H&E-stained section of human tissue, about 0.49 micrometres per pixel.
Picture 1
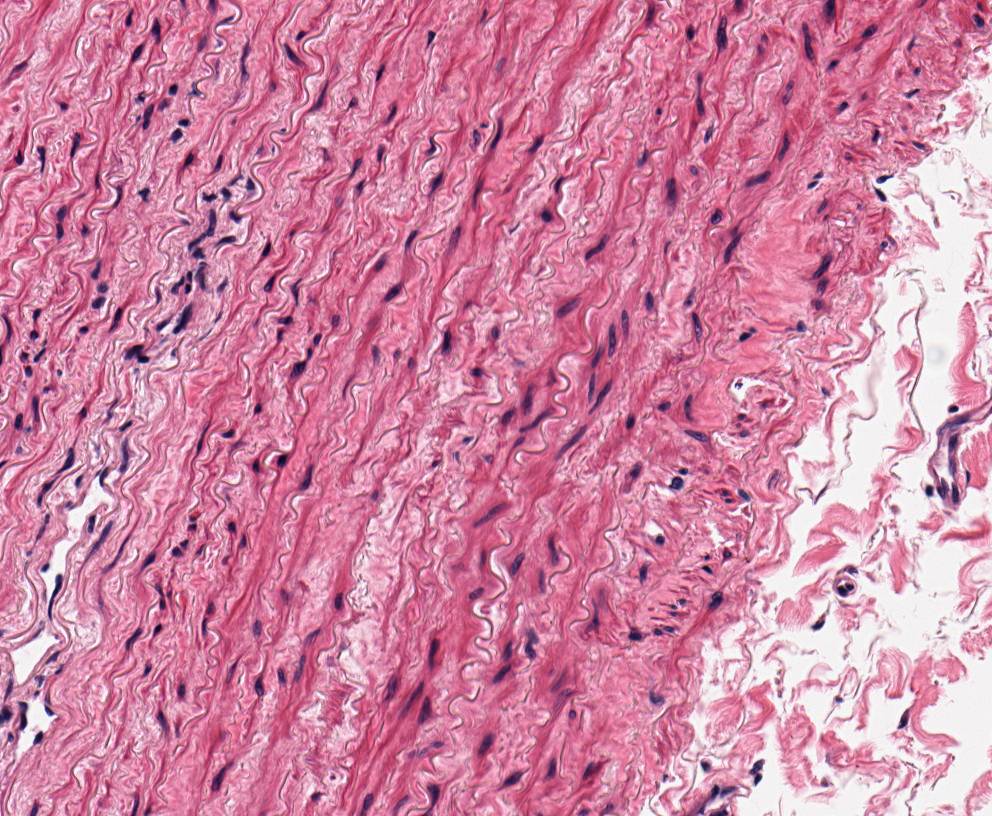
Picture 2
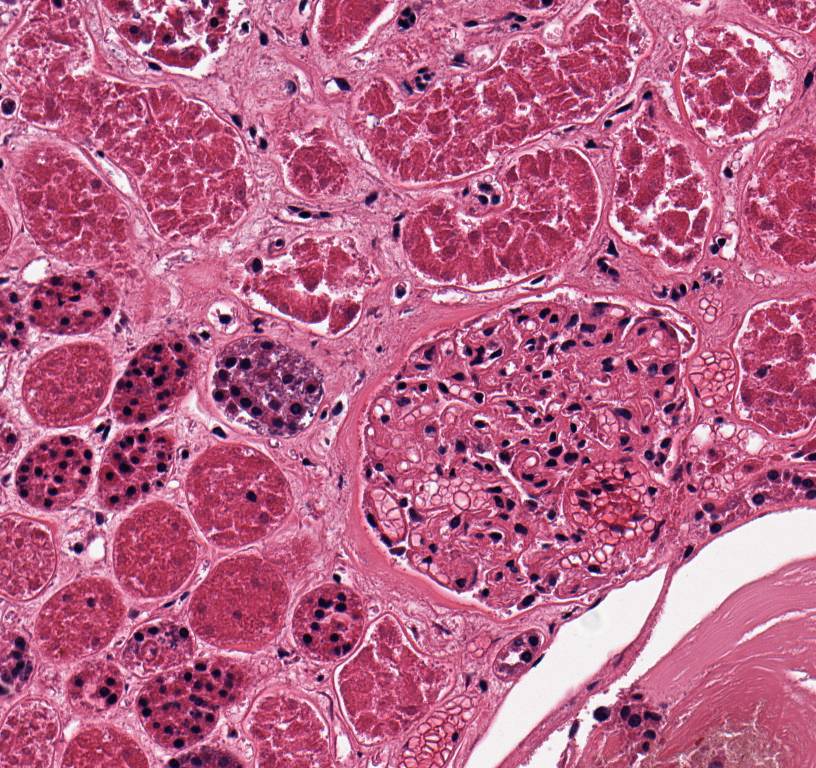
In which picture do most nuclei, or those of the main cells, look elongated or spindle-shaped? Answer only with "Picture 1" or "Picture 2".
Picture 1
